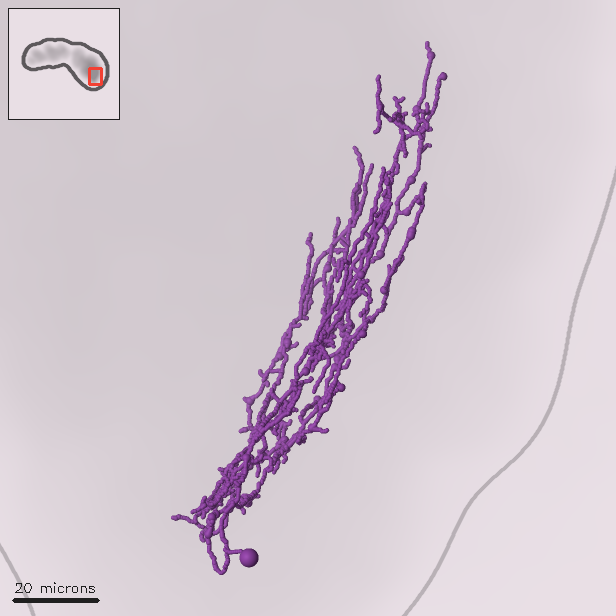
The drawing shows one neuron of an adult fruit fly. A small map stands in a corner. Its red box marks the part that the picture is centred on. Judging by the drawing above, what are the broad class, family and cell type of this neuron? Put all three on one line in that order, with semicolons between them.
optic-lobe intrinsic neuron; Cm; Cm27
